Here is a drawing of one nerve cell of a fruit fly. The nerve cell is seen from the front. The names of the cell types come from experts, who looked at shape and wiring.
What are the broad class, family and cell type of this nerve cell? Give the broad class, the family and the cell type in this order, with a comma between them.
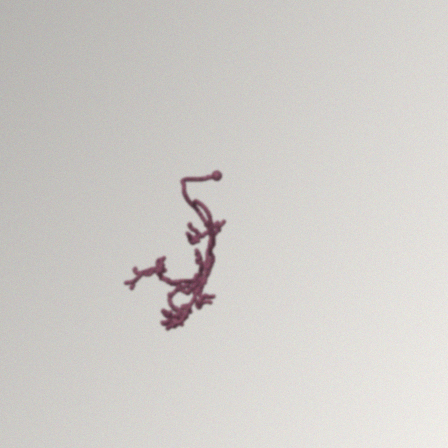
central-brain intrinsic neuron, hemilineage PSp2, CB2000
